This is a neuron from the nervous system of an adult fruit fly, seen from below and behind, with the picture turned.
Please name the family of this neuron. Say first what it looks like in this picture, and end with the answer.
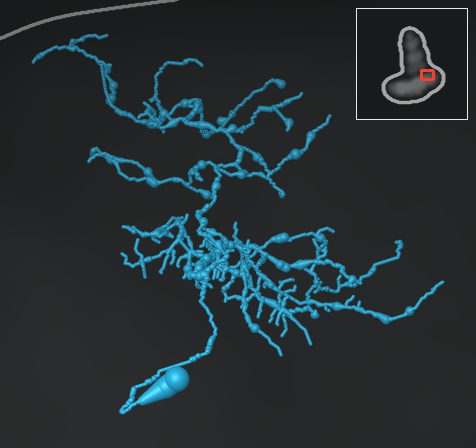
The picture shows dozens of branch ends. As drawn here it is about as wide as it is tall. Its broad class is optic-lobe intrinsic neuron. The family is LPi.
